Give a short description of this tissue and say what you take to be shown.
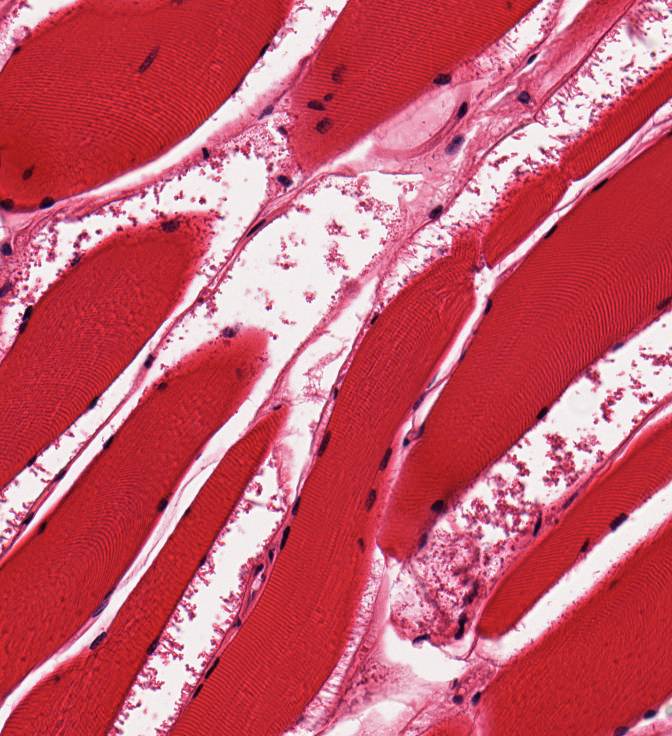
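Fine transverse cross-striations are what I notice first, running across the fibres. Each fibre runs as its own unbranched cylinder. Their nuclei are flattened and dark, sitting at the fibre edges, and the cytoplasm stains a deep, even red. This tissue is skeletal muscle.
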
